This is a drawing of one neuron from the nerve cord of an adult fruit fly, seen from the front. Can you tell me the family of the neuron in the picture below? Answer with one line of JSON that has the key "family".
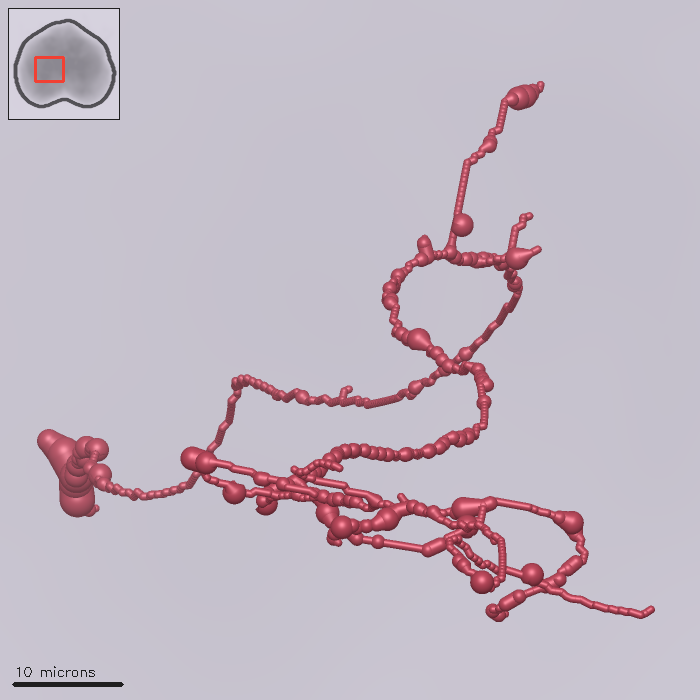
{"family": "class mechanosensory proprioceptive"}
